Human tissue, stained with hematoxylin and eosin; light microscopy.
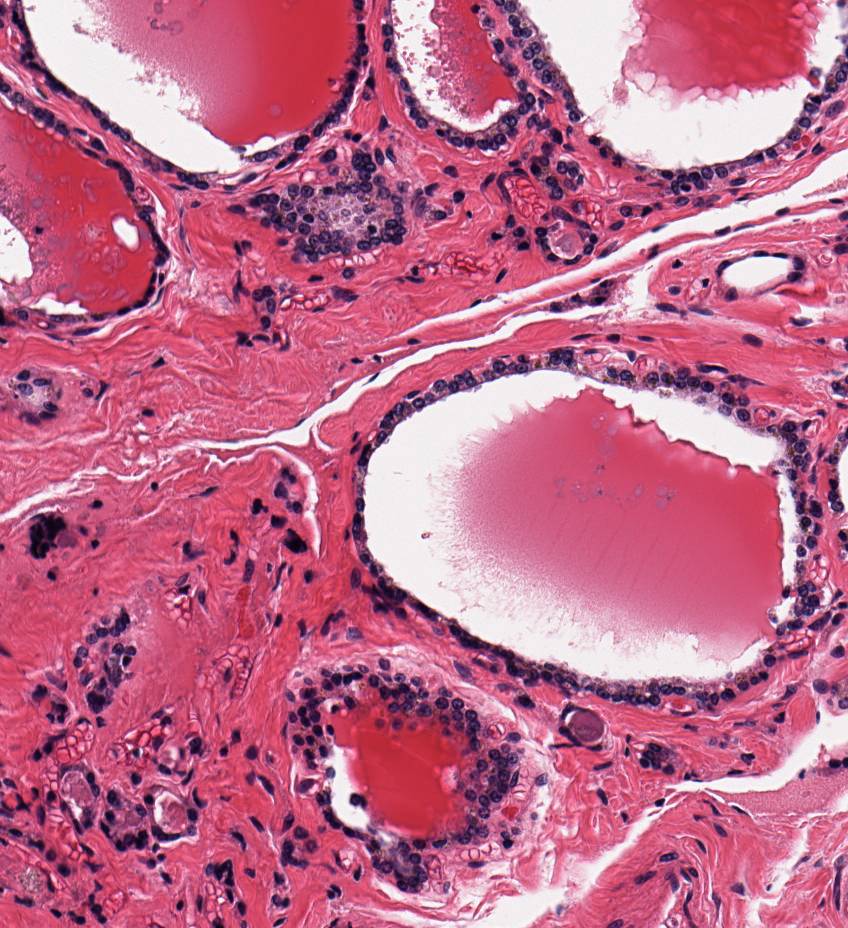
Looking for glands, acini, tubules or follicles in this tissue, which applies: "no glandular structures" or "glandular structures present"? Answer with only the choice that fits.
Glandular structures present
